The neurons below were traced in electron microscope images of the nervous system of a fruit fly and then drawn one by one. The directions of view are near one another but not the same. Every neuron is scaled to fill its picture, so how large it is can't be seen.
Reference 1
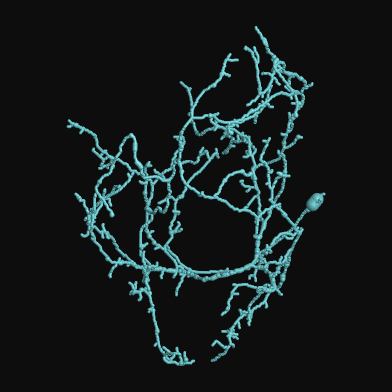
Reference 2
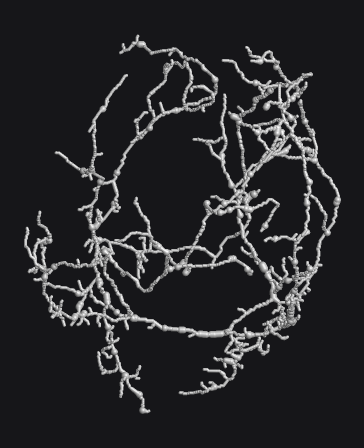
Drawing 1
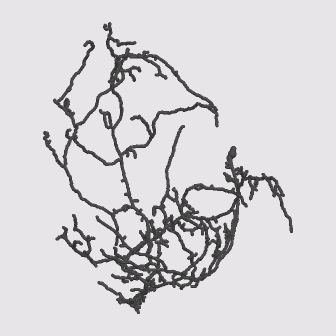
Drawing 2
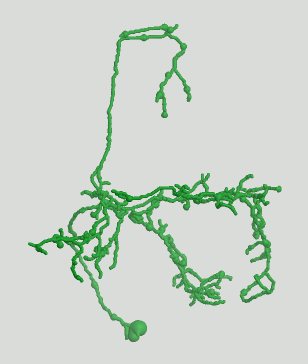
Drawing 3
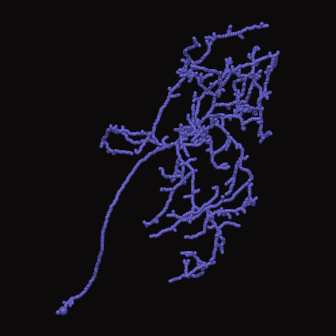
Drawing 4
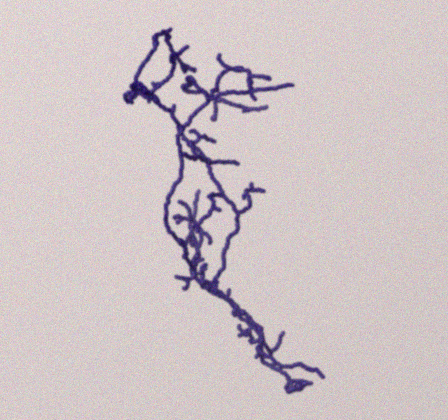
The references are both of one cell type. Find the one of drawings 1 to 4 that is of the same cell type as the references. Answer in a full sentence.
Drawing 1 shows a neuron of the same cell type.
